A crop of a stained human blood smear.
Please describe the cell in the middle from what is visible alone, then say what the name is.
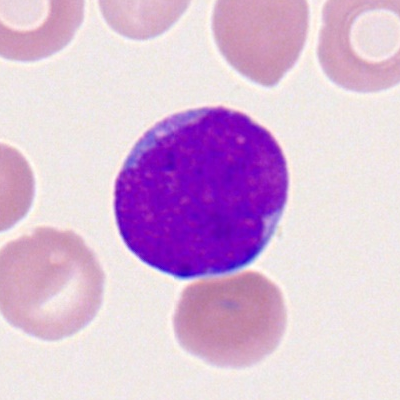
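The cell has a round, smooth outline. Its nucleus fills nearly the whole of it, leaving only a scant rim of cytoplasm. That cytoplasm is visible as a thin pale-blue crescent at the upper left. The chromatin is finely stippled rather than coarsely clumped. The cell is a myeloblast.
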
